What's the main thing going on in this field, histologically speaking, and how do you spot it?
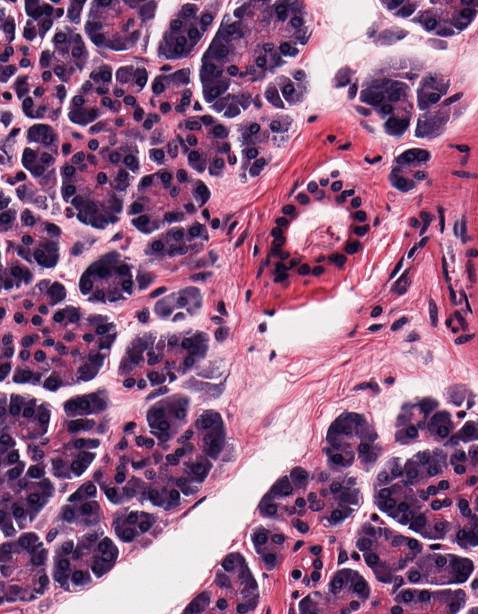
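What I'm seeing is exocrine pancreas. The acinar cells keep round, dark nuclei near their bases.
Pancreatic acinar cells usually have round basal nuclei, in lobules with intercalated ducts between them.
Up at centre-right I see a small duct: one layer of cuboidal cells around a small central lumen. Loose, wavy pink fibres form the connective tissue between lobules. A long white empty cleft runs diagonally from the lower left-centre towards the centre, just below the duct.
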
